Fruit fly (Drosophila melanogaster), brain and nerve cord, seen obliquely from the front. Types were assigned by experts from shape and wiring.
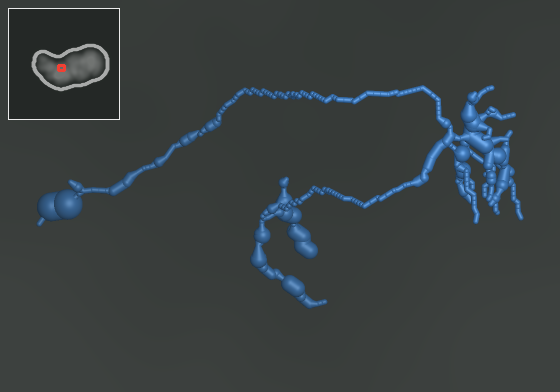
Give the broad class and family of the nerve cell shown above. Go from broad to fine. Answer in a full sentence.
An optic-lobe intrinsic neuron of the T family.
